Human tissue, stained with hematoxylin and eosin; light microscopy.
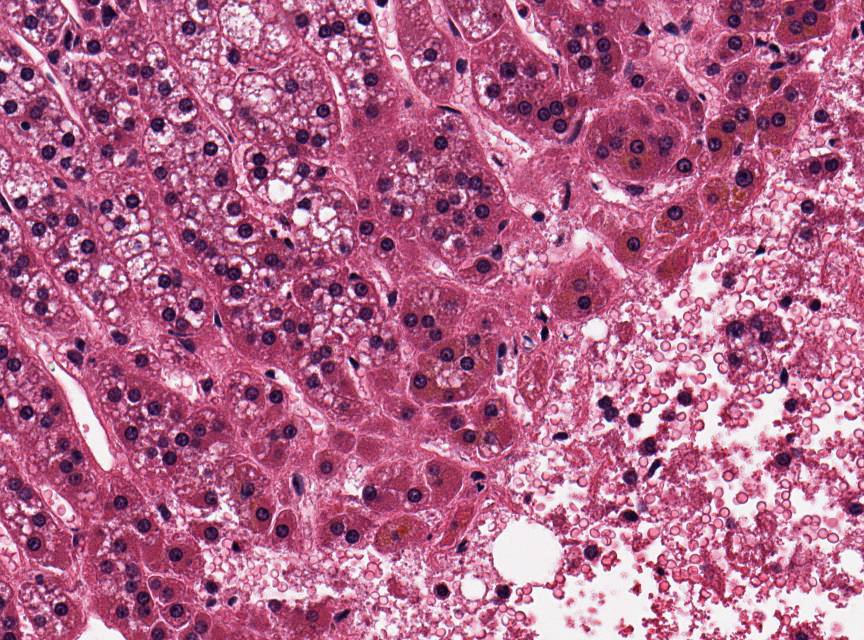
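Adrenal gland. Left: large polygonal epithelial cells in cords, separated by narrow slit-like spaces. Nuclei round, central, with distinct dark nucleolus; some cells binucleate. Cytoplasm across left half pale, foamy, with many small clear vacuoles. Lower right: loose sheet of free red blood cells replacing cords.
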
